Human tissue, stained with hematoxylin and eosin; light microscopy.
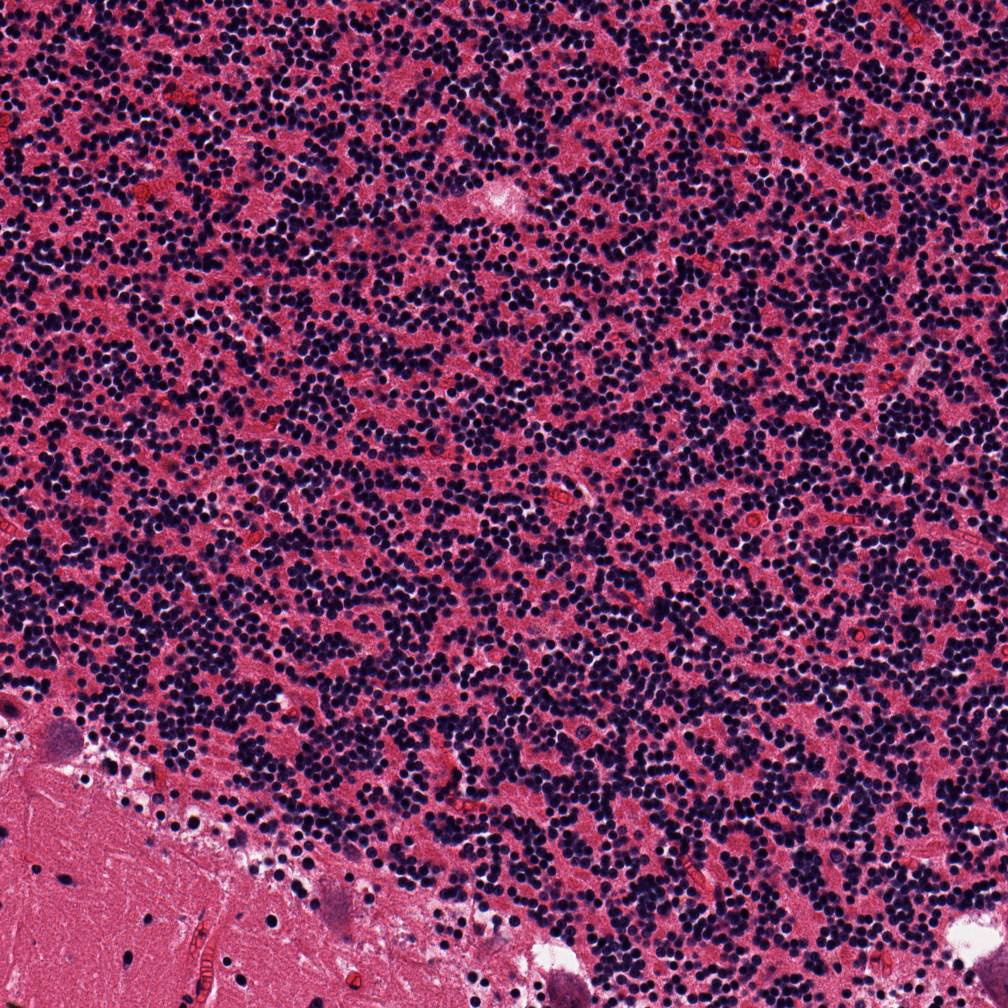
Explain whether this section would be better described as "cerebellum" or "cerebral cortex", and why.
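This is cerebellum. Look how densely small round dark nuclei pack the field from the top edge down to the lower right; they are uniform and deeply basophilic, with scant visible cytoplasm. In the lower left corner, by contrast, sits pale pink, finely fibrillar tissue with very few nuclei.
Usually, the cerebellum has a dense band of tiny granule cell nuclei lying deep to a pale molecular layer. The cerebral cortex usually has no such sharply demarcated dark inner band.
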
